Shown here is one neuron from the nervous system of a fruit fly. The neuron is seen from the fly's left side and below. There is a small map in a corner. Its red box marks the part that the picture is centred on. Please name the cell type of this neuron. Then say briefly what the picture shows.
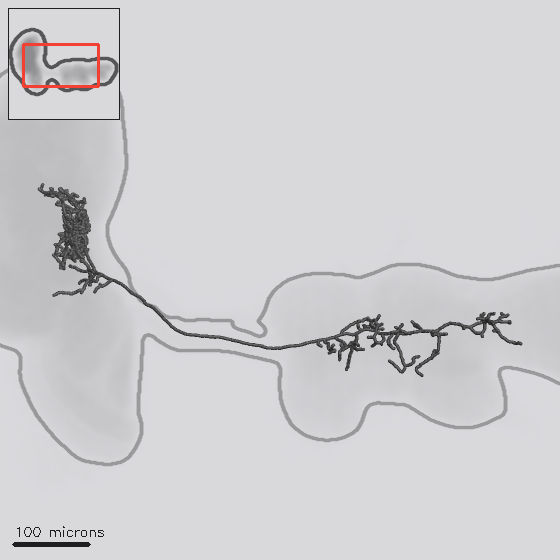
Its cell type is DNpe055. This is a descending neuron. By the scale bar it is about 650 microns wide in this view. Dozens of branch ends can be seen.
